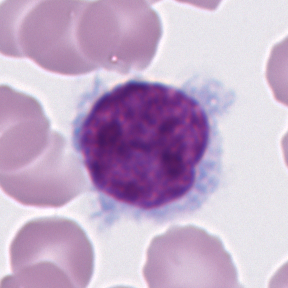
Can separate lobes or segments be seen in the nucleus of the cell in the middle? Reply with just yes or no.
No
